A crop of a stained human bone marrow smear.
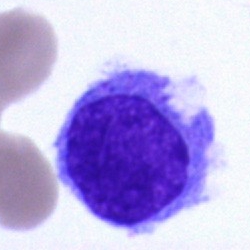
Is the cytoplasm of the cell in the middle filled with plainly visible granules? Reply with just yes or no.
No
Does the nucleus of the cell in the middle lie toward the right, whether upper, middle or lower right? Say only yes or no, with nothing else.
No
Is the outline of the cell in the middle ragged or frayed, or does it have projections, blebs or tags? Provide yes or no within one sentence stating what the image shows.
Yes, the cell's outline is ragged or frayed, or carries projections, blebs or tags.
